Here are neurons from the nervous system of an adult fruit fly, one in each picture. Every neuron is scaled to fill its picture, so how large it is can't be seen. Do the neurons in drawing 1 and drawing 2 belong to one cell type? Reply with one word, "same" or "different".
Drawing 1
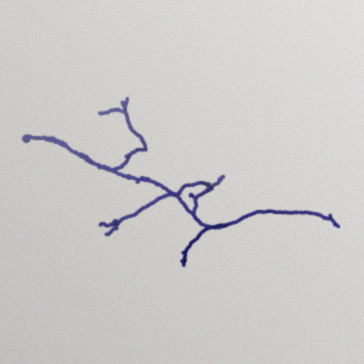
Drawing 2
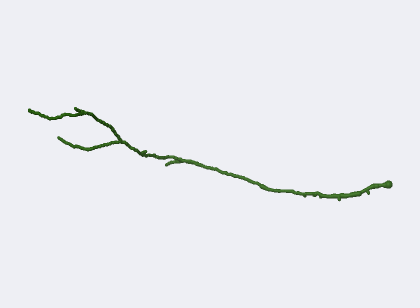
same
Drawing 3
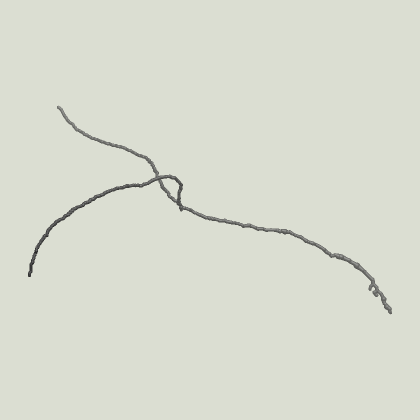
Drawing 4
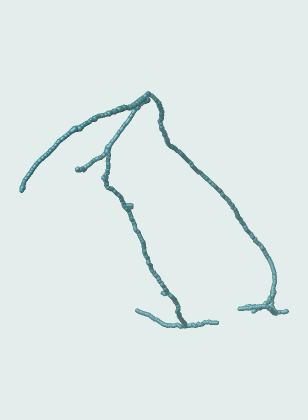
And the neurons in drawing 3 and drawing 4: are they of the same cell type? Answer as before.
different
